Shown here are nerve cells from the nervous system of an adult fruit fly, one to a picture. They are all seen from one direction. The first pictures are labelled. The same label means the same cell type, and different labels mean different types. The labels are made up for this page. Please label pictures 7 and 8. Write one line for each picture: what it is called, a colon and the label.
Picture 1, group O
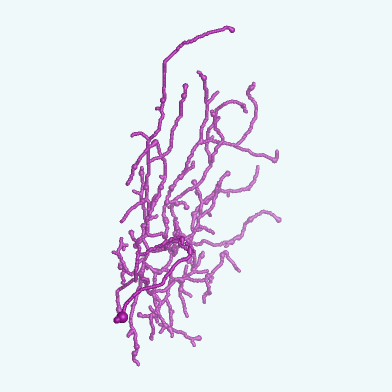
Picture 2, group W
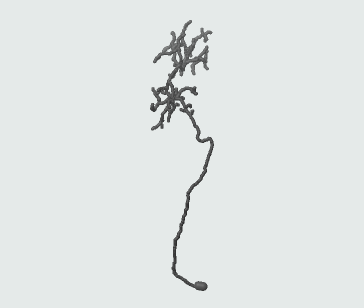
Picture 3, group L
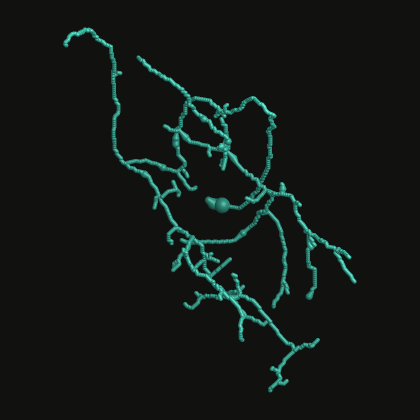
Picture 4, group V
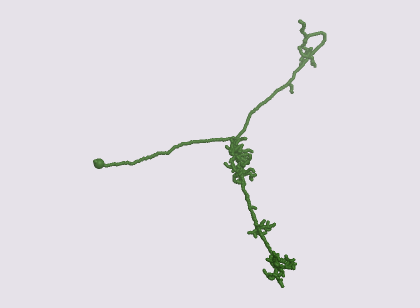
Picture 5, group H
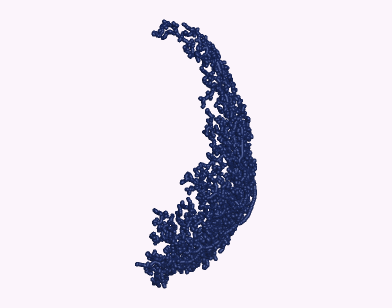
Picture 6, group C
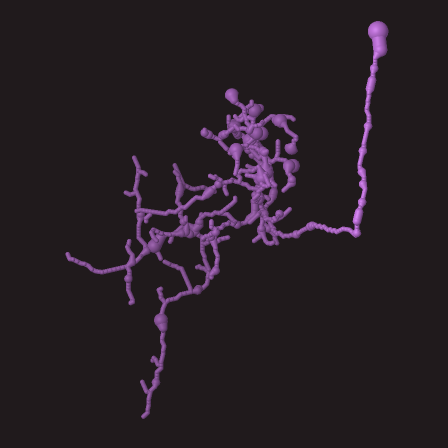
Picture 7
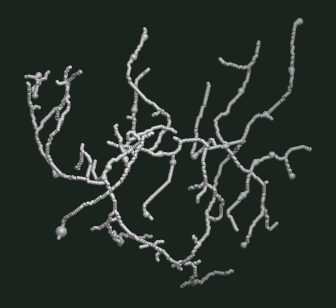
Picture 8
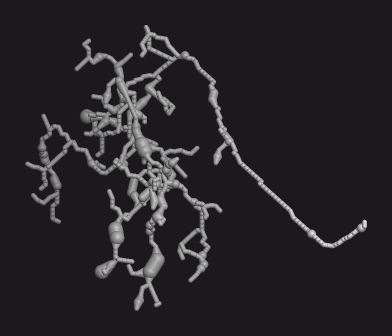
7: group L
8: group C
